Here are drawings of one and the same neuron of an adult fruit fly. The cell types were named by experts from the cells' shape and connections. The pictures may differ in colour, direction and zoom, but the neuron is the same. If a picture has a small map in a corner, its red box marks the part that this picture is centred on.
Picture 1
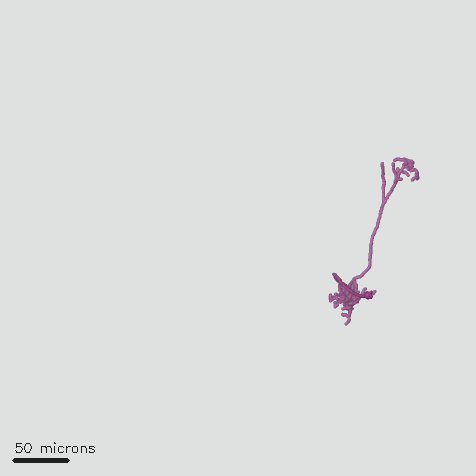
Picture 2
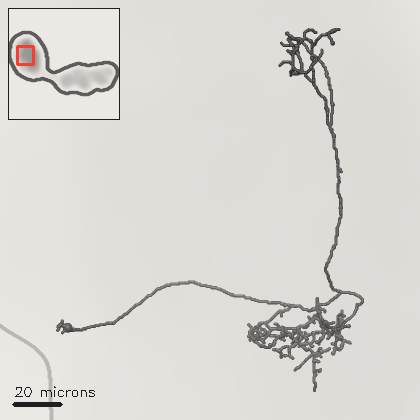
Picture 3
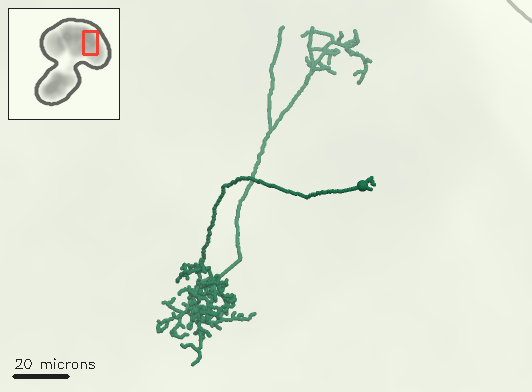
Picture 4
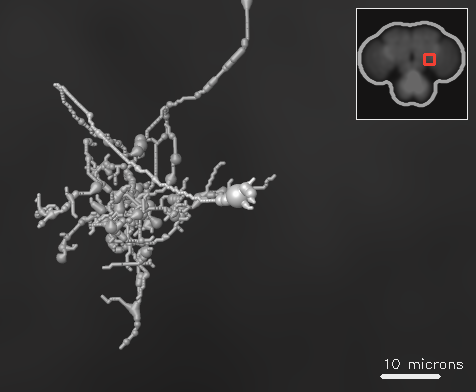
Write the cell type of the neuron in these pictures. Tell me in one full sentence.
This neuron is typed as WEDPN1A.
